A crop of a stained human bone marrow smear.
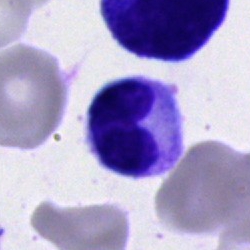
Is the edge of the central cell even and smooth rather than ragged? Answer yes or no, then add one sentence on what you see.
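Yes. The cell outline is roughly round and smooth.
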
